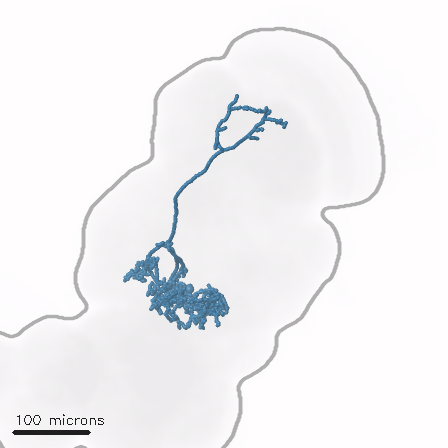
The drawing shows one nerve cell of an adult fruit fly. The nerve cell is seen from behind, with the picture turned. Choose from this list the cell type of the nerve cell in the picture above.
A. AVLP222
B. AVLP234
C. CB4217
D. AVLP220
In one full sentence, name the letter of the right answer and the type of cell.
The type of cell that the nerve cell represents is AVLP220, option D.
